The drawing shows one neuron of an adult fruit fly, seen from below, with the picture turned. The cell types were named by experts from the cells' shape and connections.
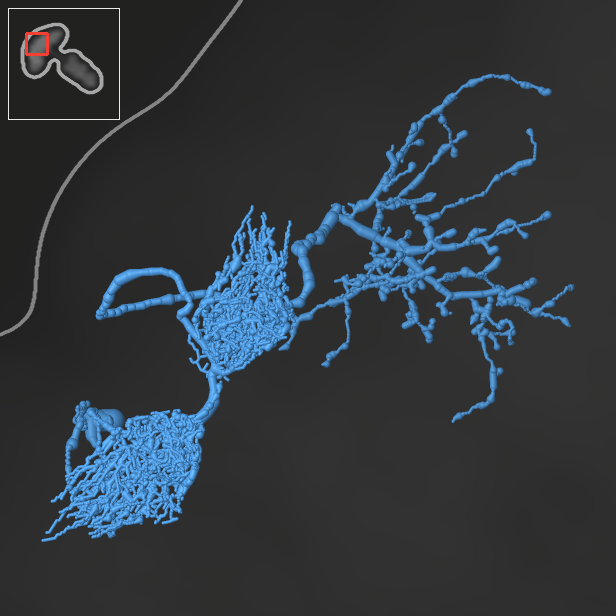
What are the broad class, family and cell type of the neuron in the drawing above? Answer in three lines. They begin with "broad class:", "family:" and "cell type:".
broad class: central-brain intrinsic neuron
family: MBON
cell type: MBON02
